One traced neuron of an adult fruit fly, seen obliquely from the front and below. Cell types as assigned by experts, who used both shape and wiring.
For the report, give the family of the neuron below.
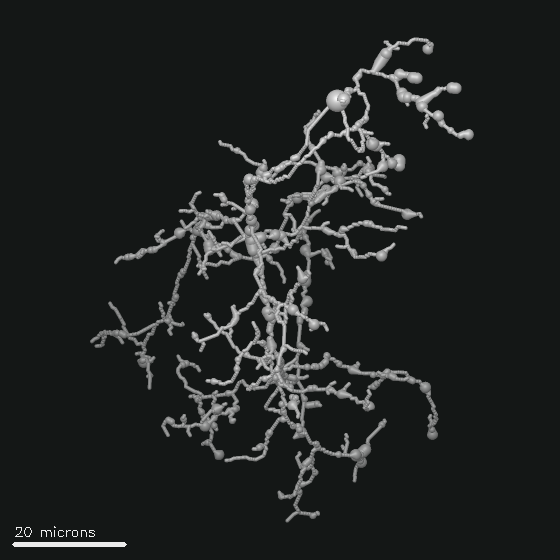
hemilineage 16B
